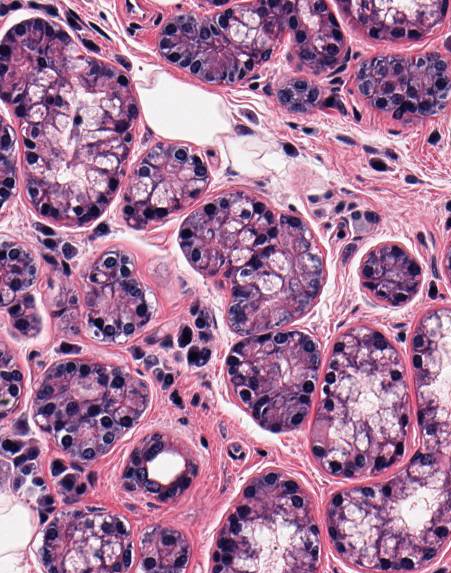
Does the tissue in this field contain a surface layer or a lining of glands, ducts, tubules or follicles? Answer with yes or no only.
Yes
